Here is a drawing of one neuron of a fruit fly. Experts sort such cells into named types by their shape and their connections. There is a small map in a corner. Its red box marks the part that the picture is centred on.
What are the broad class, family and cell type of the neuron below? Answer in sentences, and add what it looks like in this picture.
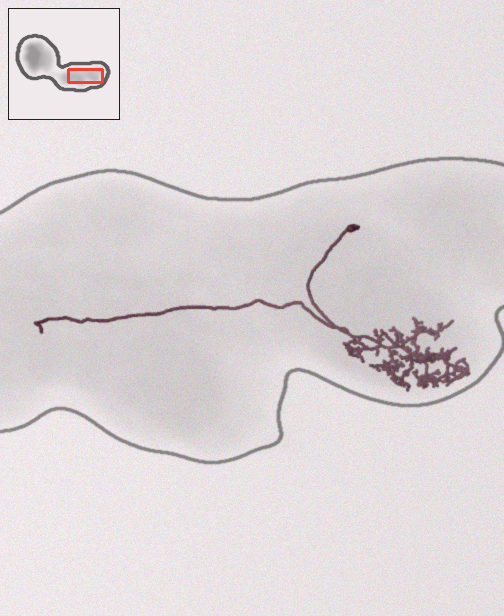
This is a nerve-cord intrinsic neuron. Its family is hemilineage 23B. The cell type is IN23B054. As drawn here it is more than twice as wide as it is tall.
